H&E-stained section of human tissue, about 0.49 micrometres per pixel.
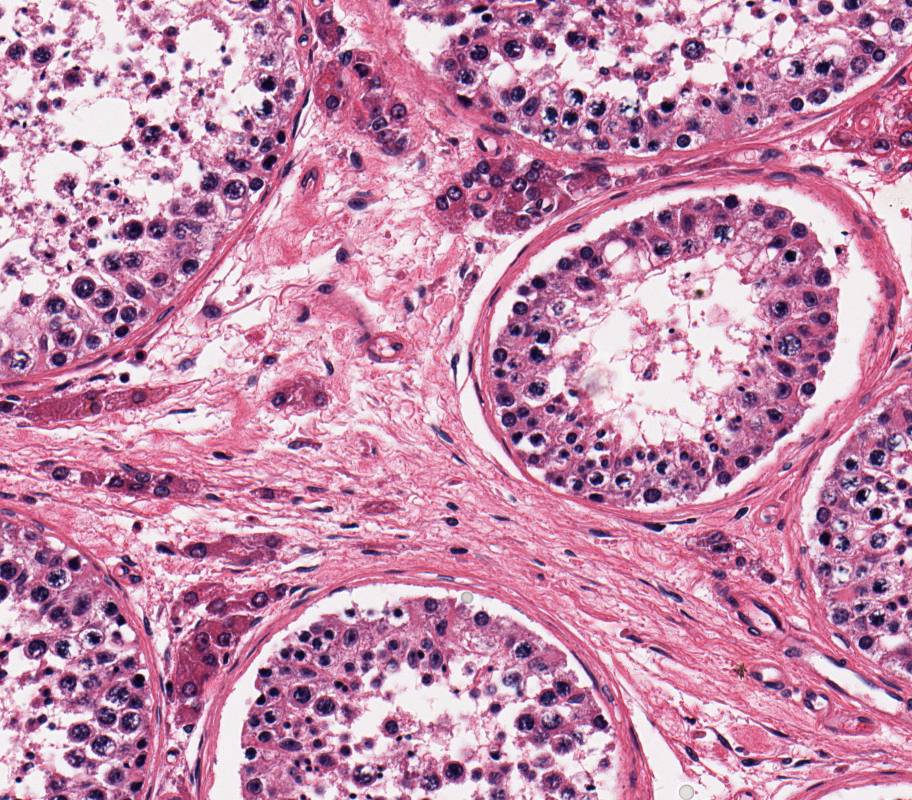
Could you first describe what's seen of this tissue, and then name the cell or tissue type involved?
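Notice the several round to oval tubules, cut across and separated by bands of interstitial stroma. Each is bounded by a thin pink fibrous wall holding flattened, spindle-shaped nuclei. Inside, a stratified epithelium several cells deep has mostly round nuclei. This is testis.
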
